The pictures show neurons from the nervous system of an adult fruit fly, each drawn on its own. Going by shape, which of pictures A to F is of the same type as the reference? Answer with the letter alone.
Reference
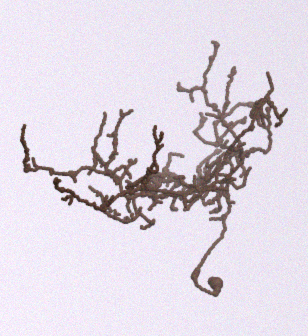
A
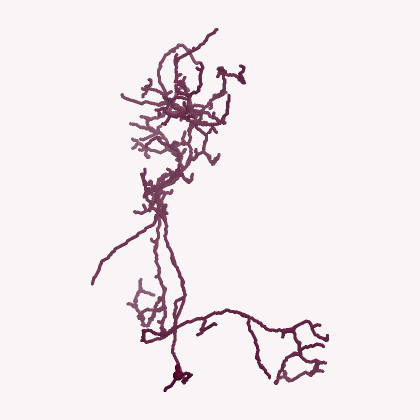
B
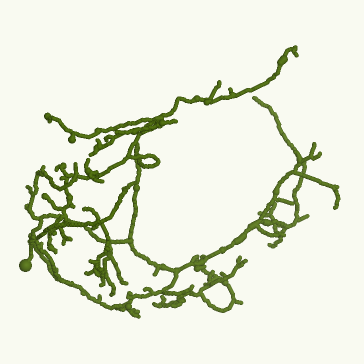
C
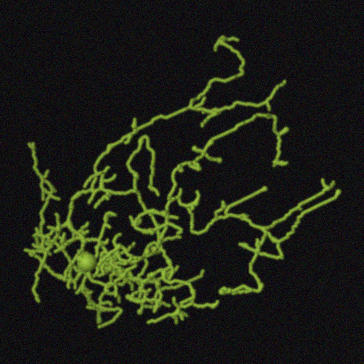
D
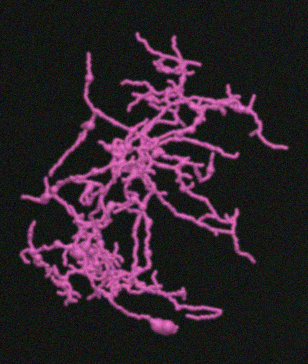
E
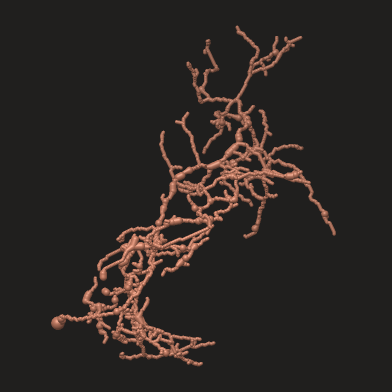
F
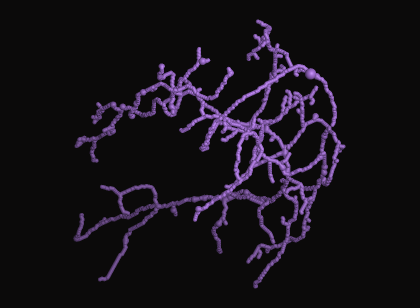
C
